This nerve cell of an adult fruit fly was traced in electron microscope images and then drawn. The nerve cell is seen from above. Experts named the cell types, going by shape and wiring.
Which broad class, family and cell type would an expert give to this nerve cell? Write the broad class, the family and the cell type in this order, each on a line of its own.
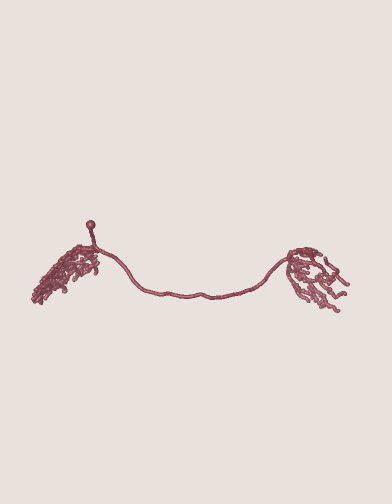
optic-lobe intrinsic neuron
hemilineage VPNl&d1_lateral
MeVPMe7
